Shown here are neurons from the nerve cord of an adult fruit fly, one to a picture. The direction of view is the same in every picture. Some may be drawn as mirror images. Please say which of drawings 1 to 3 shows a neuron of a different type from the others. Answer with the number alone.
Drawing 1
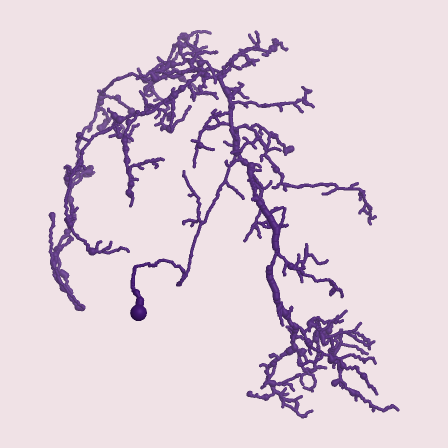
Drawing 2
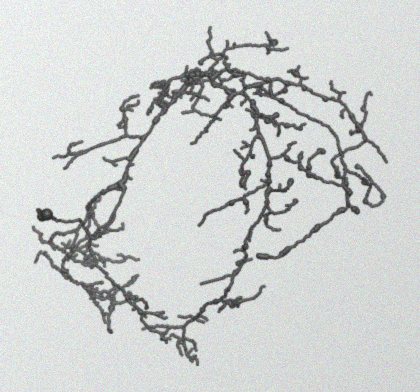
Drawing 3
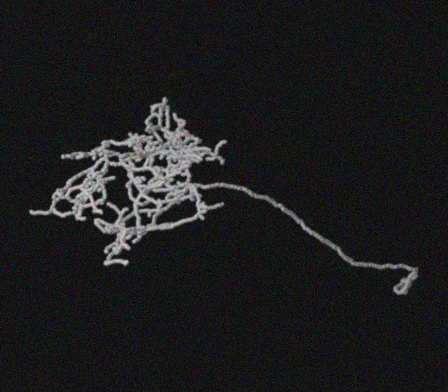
3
